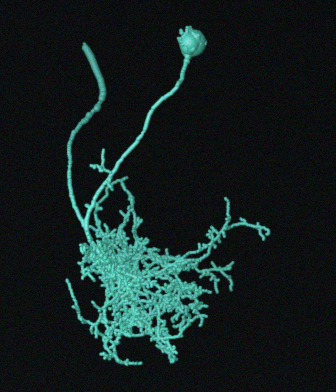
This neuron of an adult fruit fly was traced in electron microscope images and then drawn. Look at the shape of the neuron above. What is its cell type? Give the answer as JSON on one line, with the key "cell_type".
{"cell_type": "DVMn 1a-c"}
